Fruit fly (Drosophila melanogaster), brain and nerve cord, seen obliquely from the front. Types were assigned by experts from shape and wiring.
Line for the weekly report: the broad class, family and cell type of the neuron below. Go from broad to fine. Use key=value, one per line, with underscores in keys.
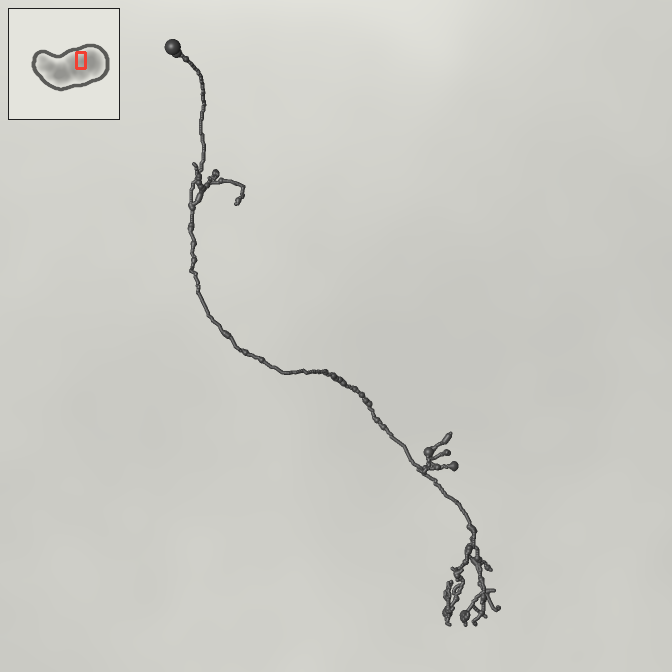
broad_class=central-brain intrinsic neuron
family=class CX
cell_type=PFNp_b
